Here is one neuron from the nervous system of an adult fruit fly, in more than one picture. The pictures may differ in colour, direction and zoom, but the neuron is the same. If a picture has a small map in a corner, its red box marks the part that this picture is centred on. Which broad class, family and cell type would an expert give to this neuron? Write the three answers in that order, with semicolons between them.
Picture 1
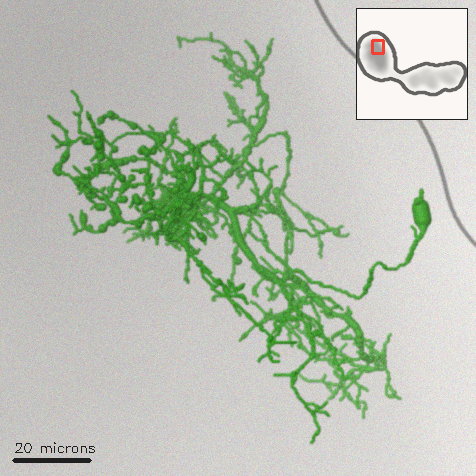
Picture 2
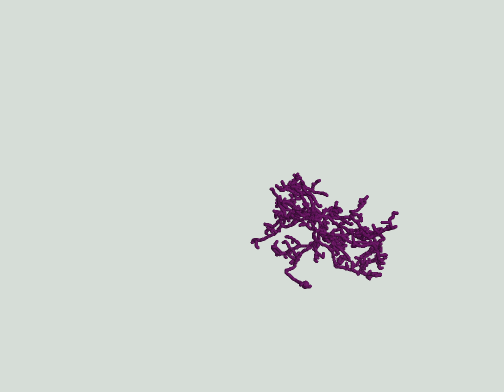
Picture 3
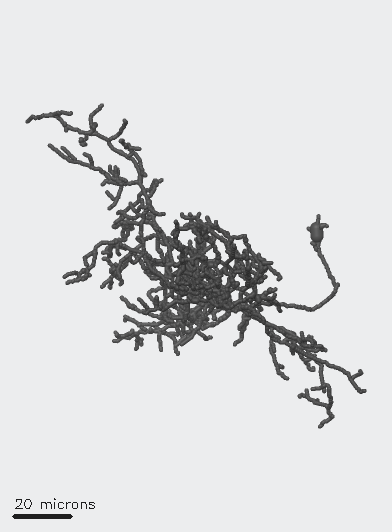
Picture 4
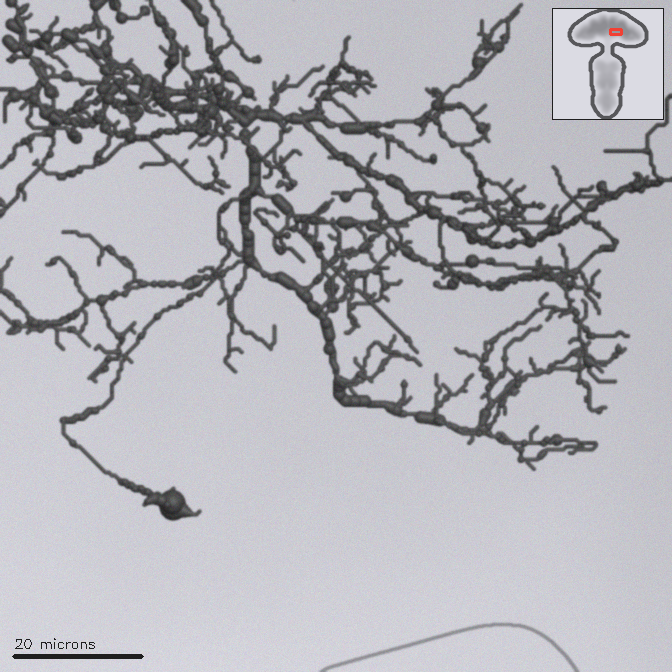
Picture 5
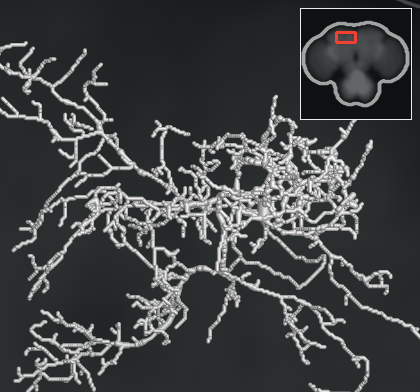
central-brain intrinsic neuron; hemilineage DM4_dorsal; SMP388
